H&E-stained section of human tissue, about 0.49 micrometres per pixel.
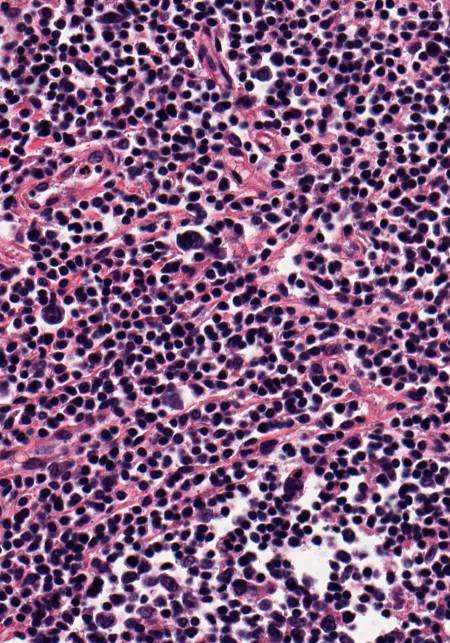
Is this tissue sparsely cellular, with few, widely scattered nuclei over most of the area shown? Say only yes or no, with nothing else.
No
